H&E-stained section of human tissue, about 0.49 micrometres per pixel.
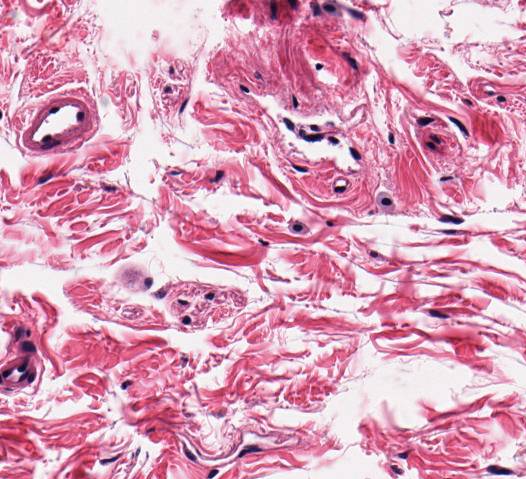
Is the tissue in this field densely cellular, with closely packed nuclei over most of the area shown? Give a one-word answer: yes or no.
No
